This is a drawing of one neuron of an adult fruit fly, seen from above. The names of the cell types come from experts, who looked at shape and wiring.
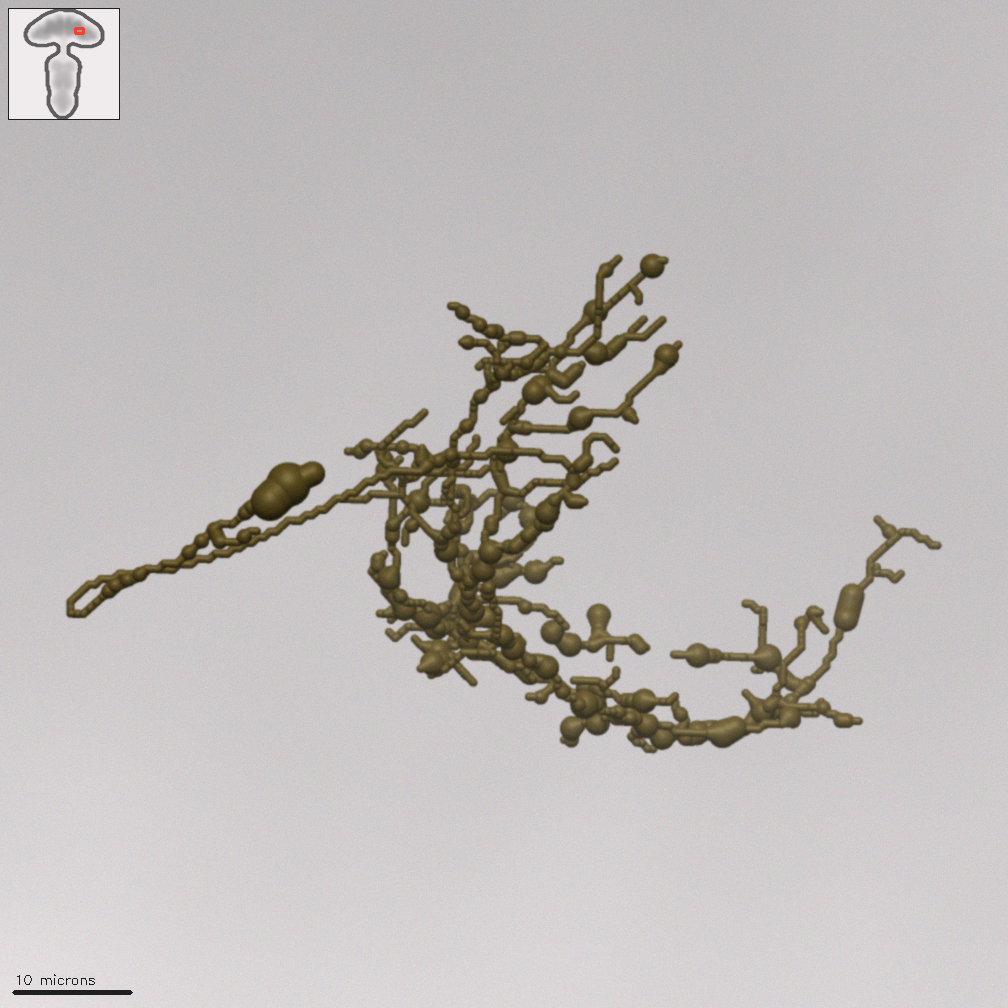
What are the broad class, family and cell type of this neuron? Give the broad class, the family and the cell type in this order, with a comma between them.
central-brain intrinsic neuron, hemilineage LHd2, CB2920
